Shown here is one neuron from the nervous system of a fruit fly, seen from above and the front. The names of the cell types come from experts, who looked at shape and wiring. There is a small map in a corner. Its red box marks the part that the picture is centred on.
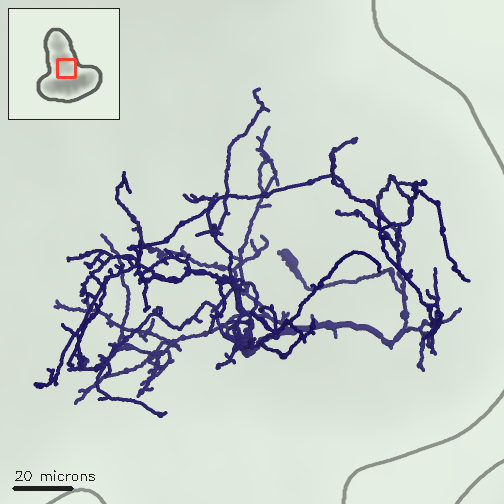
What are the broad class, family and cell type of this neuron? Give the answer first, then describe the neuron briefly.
This is a nerve-cord intrinsic neuron. Its family is hemilineage 04B. Its cell type is IN04B028. Its cell body lies in the middle of the picture. By the scale bar it is about 150 microns wide in this view. Dozens of branch ends can be seen.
